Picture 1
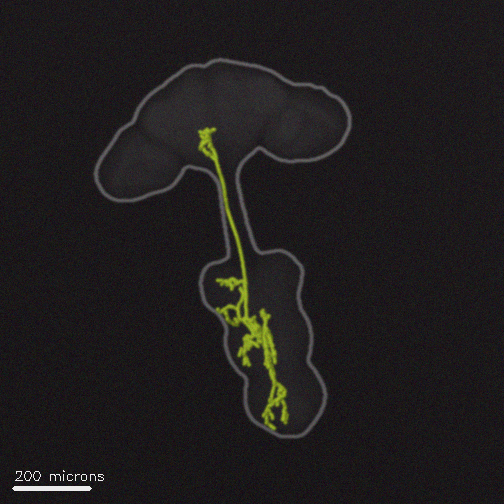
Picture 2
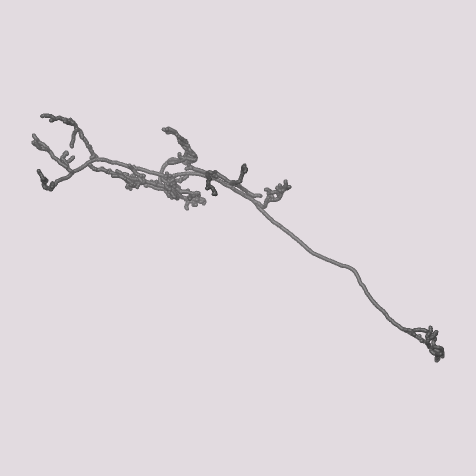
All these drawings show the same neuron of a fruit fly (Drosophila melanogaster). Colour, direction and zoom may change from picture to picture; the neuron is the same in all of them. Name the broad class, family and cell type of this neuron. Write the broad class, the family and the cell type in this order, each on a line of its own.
ascending neuron
hemilineage 05B
AN05B049_b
